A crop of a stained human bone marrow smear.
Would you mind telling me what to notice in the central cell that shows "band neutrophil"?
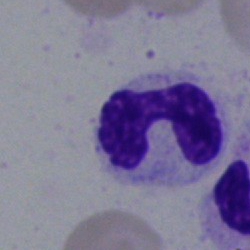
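The central cell is a band neutrophil.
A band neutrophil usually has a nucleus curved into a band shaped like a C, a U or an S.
Here the nucleus is a thick curved band bent like a horseshoe and open towards the bottom, which fits that shape. It runs as one continuous band and is not pinched into lobes by thin strands.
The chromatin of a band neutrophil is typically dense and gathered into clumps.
In this cell the chromatin is dark purple and coarsely clumped, in keeping with that. Fine, faint purplish granules lie in the cytoplasm.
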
